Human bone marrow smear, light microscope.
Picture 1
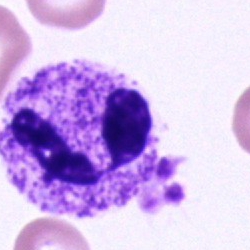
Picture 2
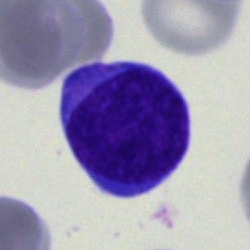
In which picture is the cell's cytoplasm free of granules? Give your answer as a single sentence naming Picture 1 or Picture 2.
In picture 2, no granules can be seen in the cytoplasm of the cell.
